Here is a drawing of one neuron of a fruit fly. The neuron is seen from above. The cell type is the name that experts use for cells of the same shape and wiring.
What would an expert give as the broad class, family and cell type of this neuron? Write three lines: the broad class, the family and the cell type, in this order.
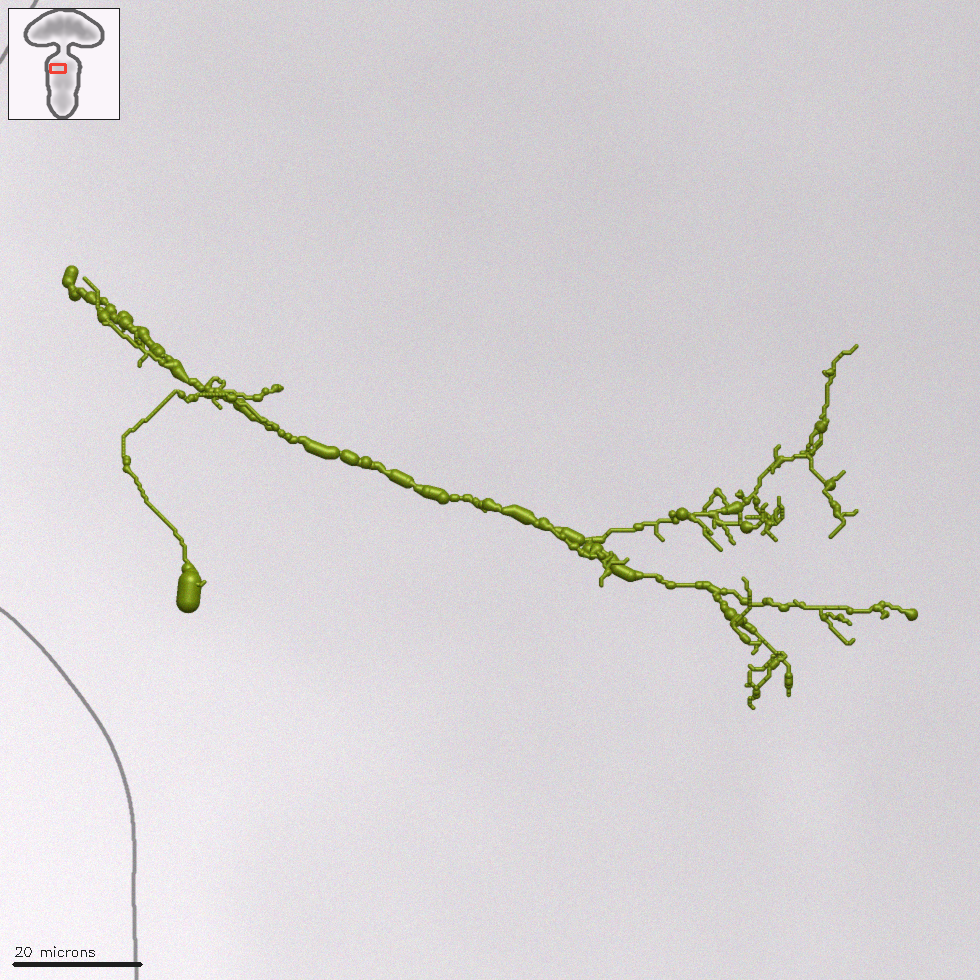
nerve-cord intrinsic neuron
hemilineage 19A
IN19A114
